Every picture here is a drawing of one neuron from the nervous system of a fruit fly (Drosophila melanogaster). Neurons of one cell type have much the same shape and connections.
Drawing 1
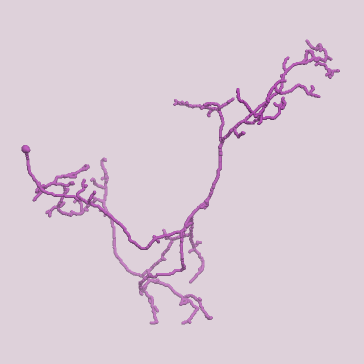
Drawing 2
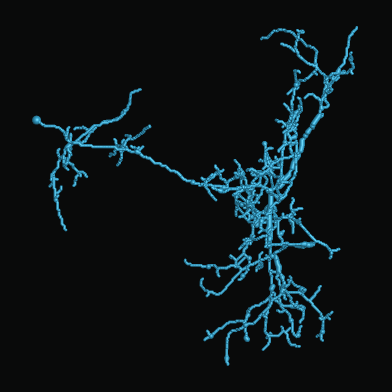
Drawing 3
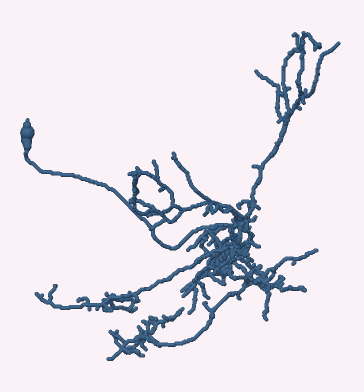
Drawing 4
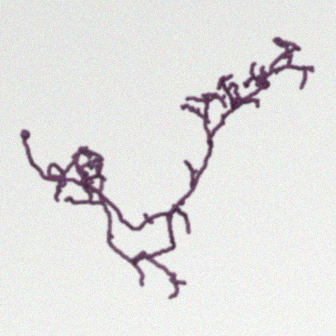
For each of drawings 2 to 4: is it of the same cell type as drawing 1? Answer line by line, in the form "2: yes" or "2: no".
2: no
3: no
4: yes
